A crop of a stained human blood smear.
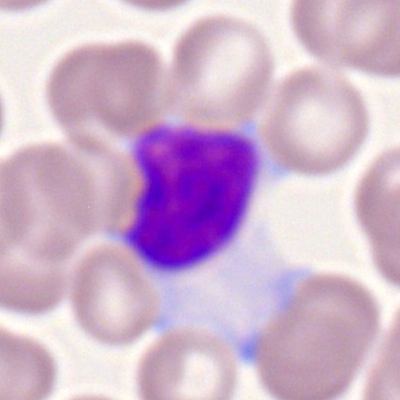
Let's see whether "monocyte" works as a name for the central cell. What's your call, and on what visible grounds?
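Coarsely clumped dark purple chromatin, and pale blue cytoplasm without a single visible granule: that decides it.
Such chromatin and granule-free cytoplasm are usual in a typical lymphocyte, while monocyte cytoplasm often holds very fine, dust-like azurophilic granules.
So: lymphocyte, not monocyte. The shallow indentation on the left of the nucleus would suit a monocyte, though.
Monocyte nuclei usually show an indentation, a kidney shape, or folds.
Most cytoplasm sits below and to the right of the nucleus, and the irregular edge is hollowed where neighbouring red cells press against it.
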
